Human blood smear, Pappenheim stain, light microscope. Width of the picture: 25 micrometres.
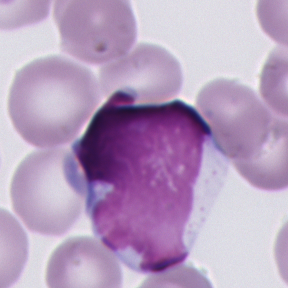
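Large granular lymphocyte, stained peripheral blood smear. Outline angular, many-sided, not round. Nucleus fills most of the cell. Thin cytoplasmic rim, widest on the right side. Small dark purple knob projecting from top left.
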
